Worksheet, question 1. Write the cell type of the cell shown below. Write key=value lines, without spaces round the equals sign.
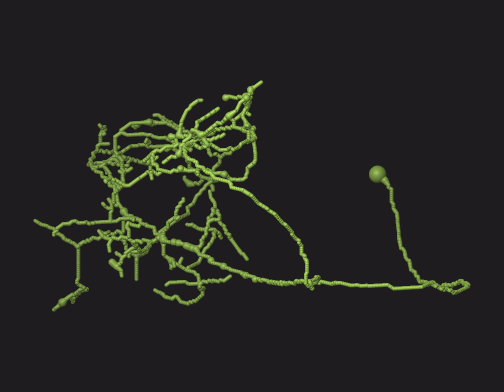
cell_type=LHPV5c1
